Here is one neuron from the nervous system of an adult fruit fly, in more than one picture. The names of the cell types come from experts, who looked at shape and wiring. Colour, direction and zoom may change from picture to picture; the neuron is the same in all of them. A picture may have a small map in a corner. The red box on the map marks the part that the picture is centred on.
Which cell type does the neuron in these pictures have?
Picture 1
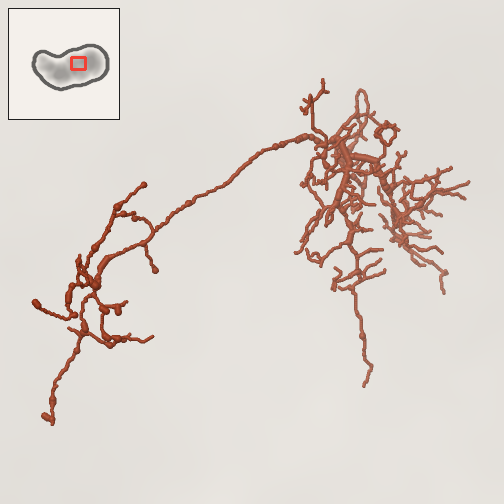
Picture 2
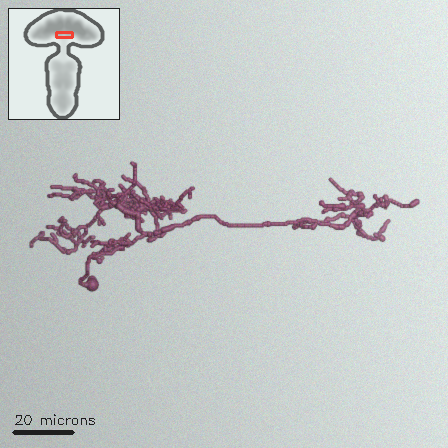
PS285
